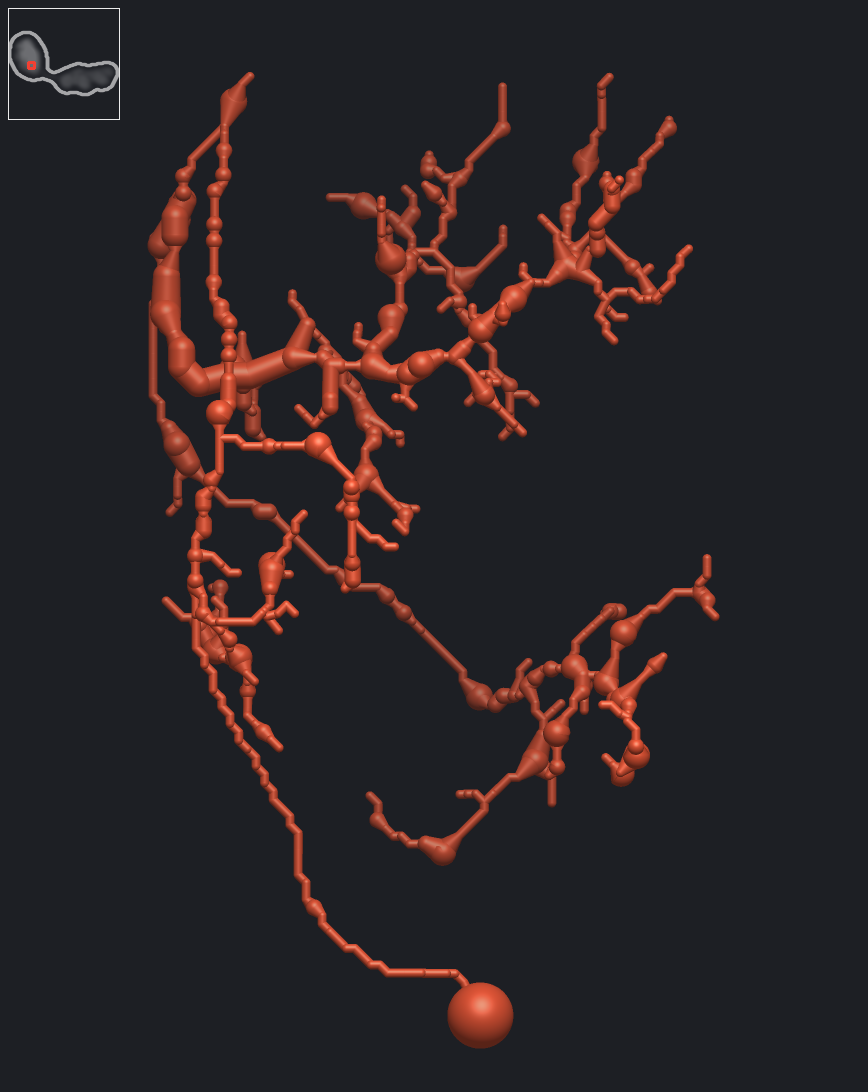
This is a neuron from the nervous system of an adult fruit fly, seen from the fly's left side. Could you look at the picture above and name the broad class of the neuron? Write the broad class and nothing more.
optic-lobe intrinsic neuron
